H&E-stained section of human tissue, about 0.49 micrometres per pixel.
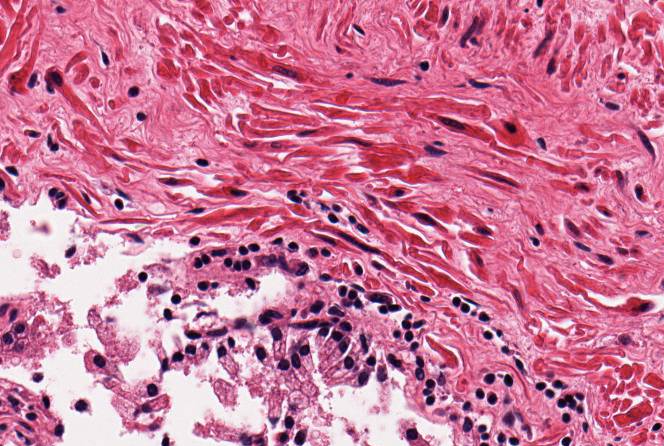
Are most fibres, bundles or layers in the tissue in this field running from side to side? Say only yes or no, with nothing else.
Yes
